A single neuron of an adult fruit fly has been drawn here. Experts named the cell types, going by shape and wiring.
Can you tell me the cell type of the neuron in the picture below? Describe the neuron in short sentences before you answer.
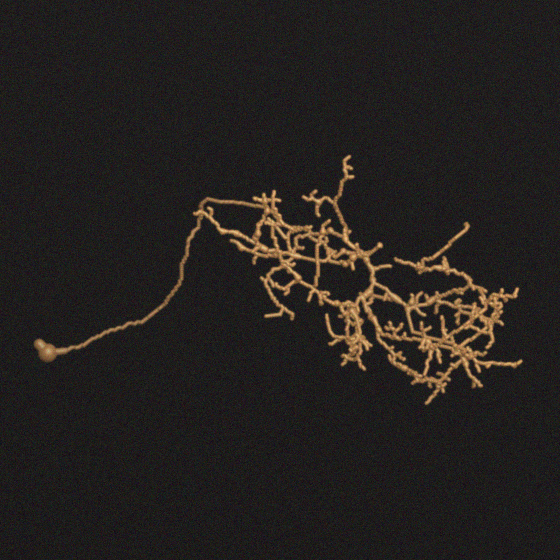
The picture shows dozens of branch ends. In this view it is wider than it is tall. Its broad class is nerve-cord intrinsic neuron. Its cell type is IN20A.22A065.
